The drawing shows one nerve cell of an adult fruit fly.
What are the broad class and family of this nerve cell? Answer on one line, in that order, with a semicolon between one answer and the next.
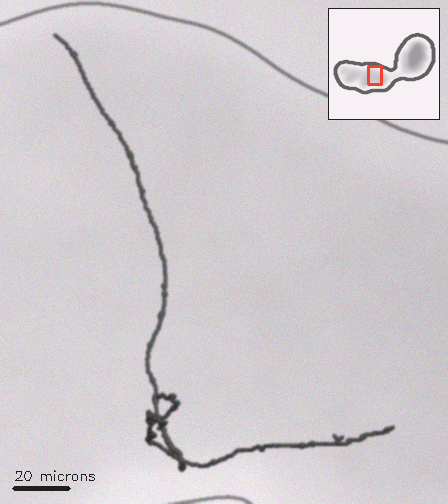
sensory neuron entering the nerve cord; class mechanosensory tactile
